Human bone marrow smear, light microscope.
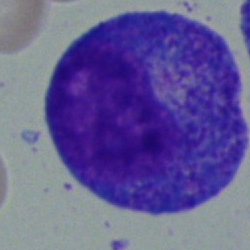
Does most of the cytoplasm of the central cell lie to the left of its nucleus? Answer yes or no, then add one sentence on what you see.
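No. The nucleus fills most of the cell and lies toward the left and lower part.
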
